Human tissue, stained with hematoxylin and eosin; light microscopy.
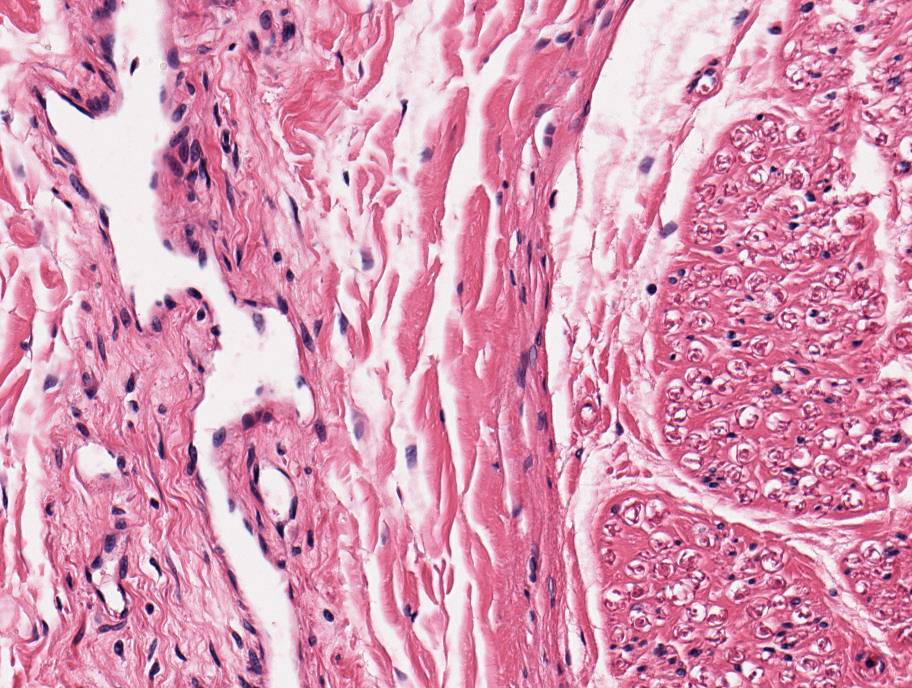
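Tibial nerve in H&E: two rounded fascicles, cut in cross section, sit on the right, with small dark nuclei scattered between their round fibre profiles. Through the centre, long pink fibres run roughly top to bottom, carrying only sparse slender dark nuclei.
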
